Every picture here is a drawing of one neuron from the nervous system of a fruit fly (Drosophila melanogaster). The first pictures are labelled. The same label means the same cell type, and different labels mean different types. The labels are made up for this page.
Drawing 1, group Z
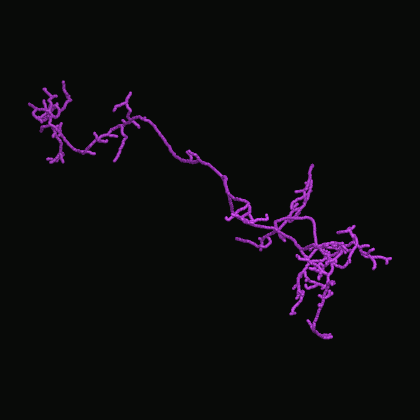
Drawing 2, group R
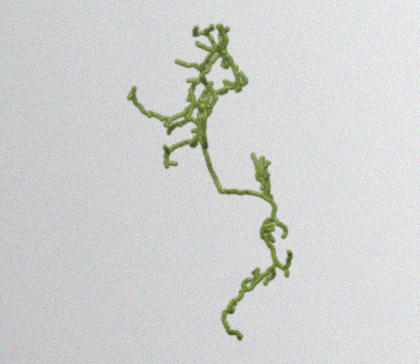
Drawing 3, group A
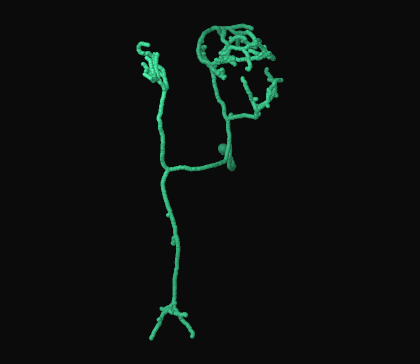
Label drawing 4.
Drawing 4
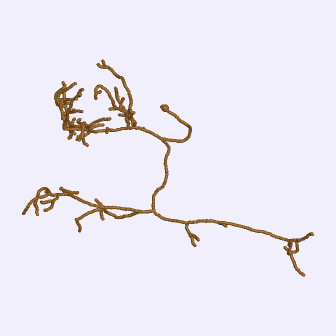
group A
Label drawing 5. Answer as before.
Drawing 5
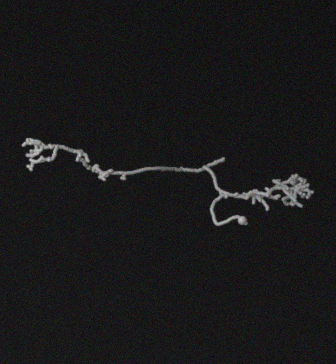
group Z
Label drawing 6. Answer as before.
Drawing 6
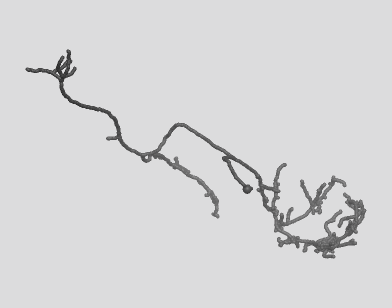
group A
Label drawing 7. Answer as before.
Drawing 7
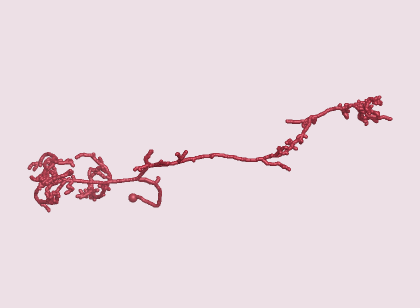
group Z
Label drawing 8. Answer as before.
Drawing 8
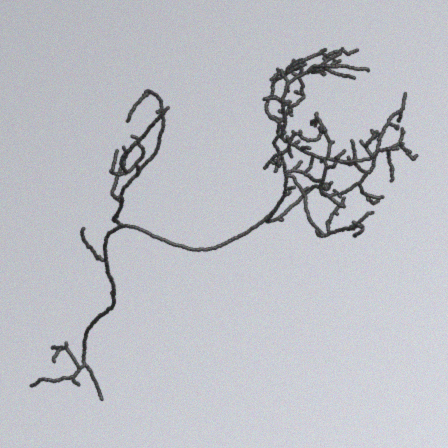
group A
